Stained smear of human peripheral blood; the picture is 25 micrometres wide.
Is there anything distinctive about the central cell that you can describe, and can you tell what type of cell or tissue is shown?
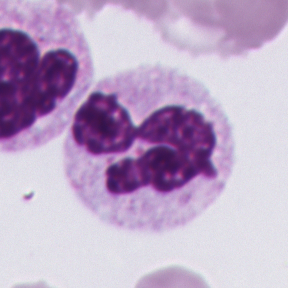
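Begin at the outline, which is round and smooth. The chromatin is dark purple and coarsely clumped. There is plenty of cytoplasm, pale pinkish-lilac, with fine, faint lilac granules all through it. This is a segmented neutrophil.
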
